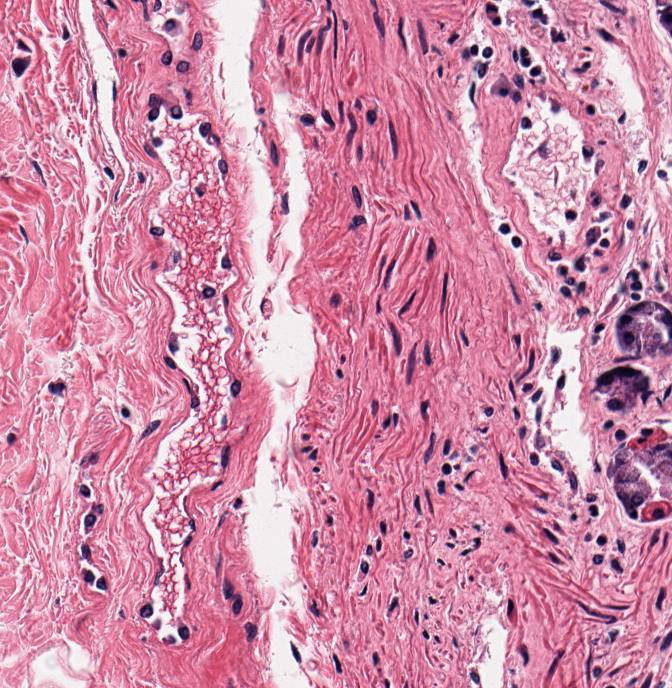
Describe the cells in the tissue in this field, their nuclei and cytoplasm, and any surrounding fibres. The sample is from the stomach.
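Look first at the pink collagen bundles: they run mainly from the top of the field to the bottom, following a wavy course. Among them, most nuclei are elongated and spindle-shaped, lying along the fibres. Now move to the upper right, where small, round, dark nuclei gather around a small vessel with a pale lumen.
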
